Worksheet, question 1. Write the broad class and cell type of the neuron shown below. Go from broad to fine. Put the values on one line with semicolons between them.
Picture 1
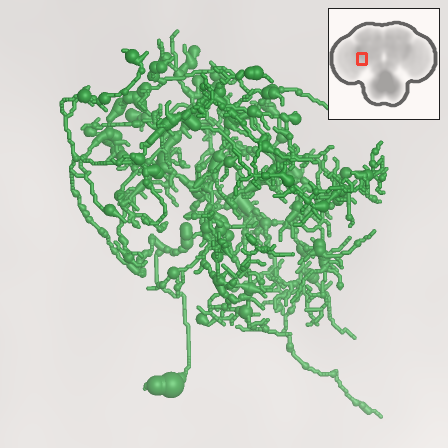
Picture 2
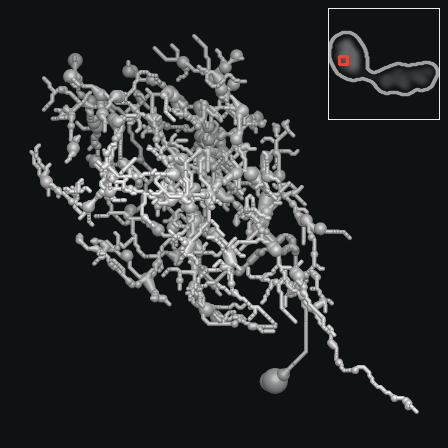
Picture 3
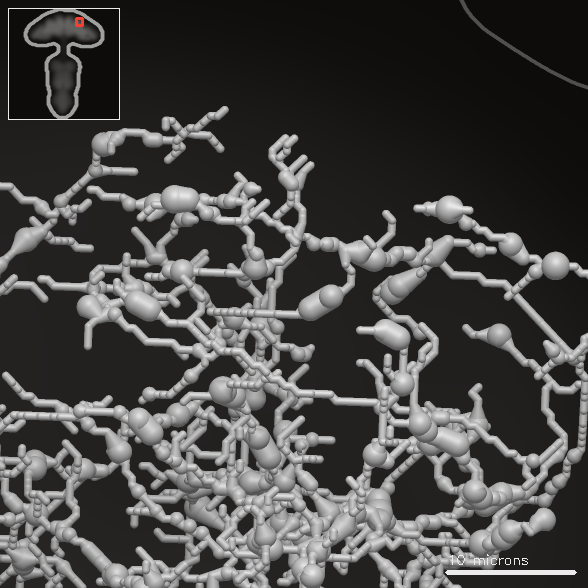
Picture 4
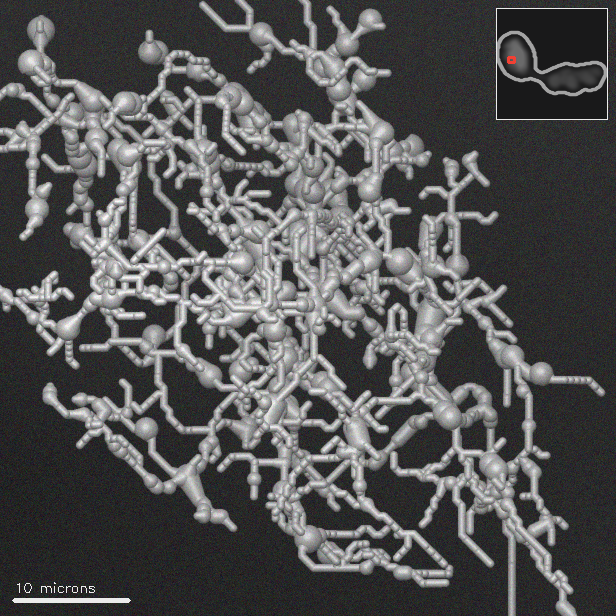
central-brain intrinsic neuron; AVLP353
